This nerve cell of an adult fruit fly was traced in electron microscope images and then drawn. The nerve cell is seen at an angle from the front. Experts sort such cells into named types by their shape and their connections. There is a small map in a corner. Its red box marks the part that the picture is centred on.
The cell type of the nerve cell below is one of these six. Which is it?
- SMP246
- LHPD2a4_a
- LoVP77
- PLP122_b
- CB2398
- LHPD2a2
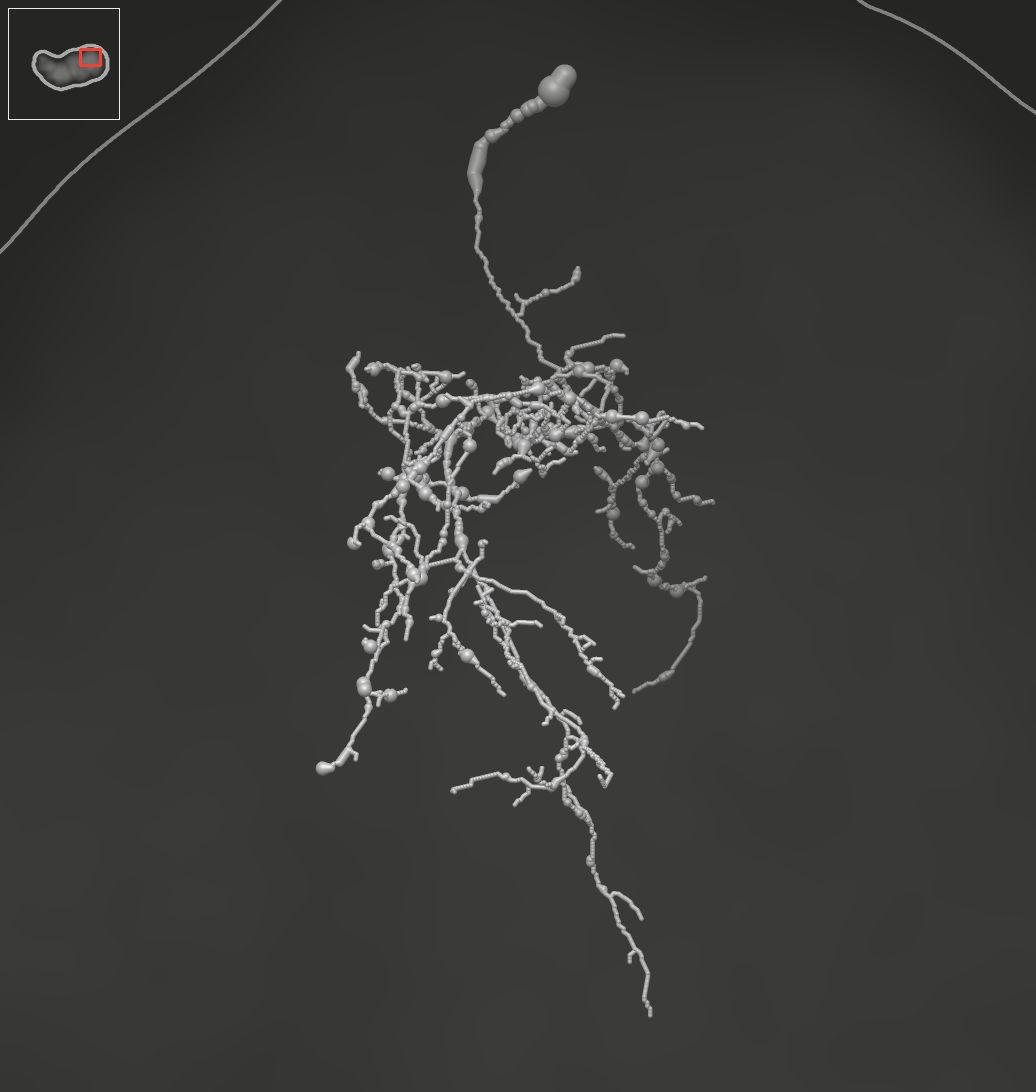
LHPD2a4_a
